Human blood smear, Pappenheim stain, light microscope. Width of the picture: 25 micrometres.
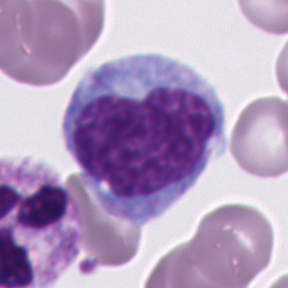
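Monocyte, the cell in the middle of this stained smear of peripheral blood. Looking it over, the outline seems roughly round, about 15 micrometres across. The nucleus, about 13 by 9 micrometres, takes up about 60% of the cell's area, and a notch in its upper edge gives it a folded, kidney-like shape. As for the cytoplasm, I see only a faint dusty texture, with no coarse coloured granules. Just beside it at the lower left sits another cell, one with a segmented nucleus and granular cytoplasm.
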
